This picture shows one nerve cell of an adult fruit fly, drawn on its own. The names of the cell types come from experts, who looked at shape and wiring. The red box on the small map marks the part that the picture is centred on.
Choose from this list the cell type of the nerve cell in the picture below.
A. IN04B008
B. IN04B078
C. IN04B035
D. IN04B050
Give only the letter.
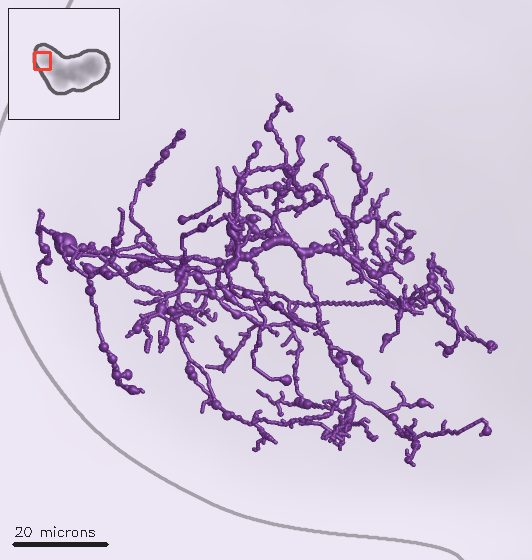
B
